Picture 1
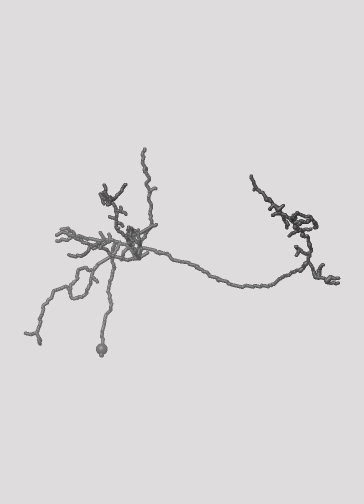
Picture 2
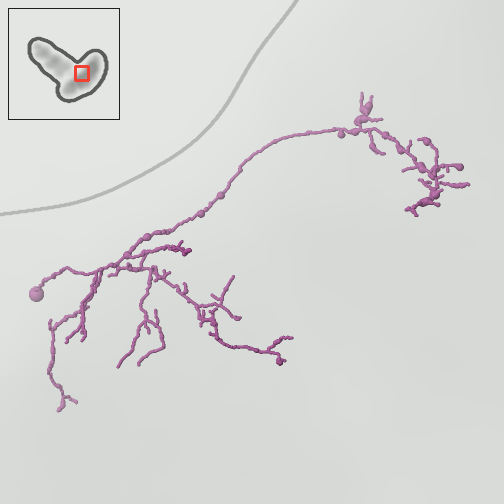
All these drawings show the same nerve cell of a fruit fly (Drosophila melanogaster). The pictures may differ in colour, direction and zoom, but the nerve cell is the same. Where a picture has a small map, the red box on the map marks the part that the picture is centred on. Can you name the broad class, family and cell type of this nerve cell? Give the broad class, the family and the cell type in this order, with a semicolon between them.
central-brain intrinsic neuron; hemilineage DM6_posterior; CB1556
